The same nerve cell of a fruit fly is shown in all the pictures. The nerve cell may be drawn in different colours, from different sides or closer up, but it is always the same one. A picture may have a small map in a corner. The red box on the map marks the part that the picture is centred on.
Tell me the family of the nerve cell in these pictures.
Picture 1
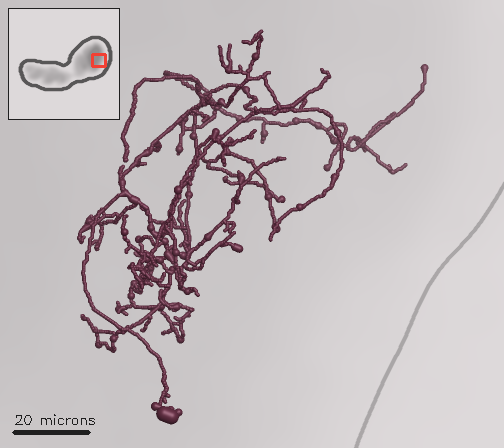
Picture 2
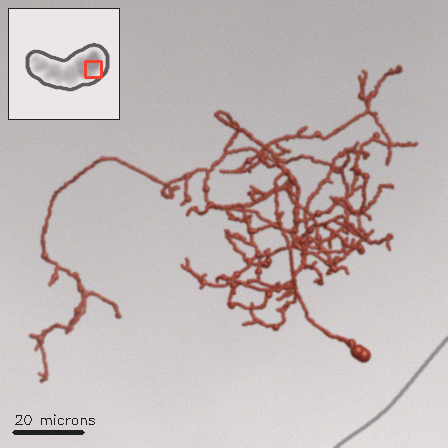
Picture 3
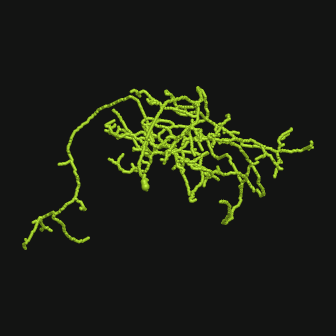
hemilineage ALv2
